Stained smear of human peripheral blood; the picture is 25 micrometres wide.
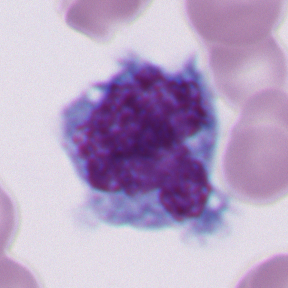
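Monocyte, the middle cell of the smear. Its outline is irregular, with ragged edges, and fine frayed wisps fringe the surface. Looking inward, the nucleus fills most of the cell. And at the nucleus's upper left edge, a small clear spot.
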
